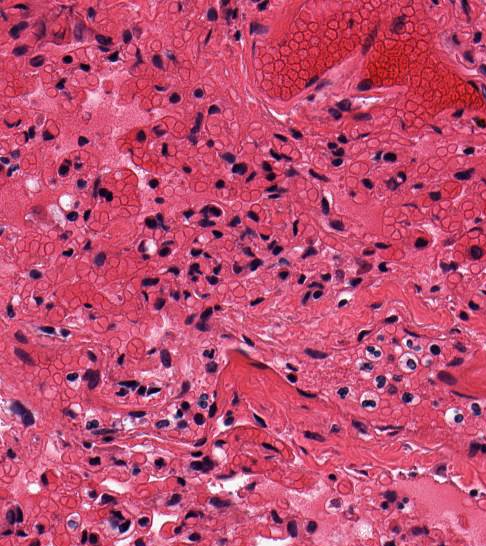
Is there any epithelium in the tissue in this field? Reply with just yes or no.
No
